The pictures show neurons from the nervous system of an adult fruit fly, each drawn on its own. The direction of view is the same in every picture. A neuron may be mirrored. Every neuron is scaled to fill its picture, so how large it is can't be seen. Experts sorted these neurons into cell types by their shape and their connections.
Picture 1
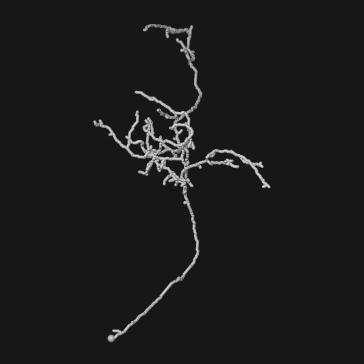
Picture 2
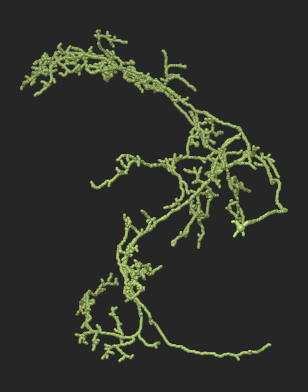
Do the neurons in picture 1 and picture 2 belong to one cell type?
no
